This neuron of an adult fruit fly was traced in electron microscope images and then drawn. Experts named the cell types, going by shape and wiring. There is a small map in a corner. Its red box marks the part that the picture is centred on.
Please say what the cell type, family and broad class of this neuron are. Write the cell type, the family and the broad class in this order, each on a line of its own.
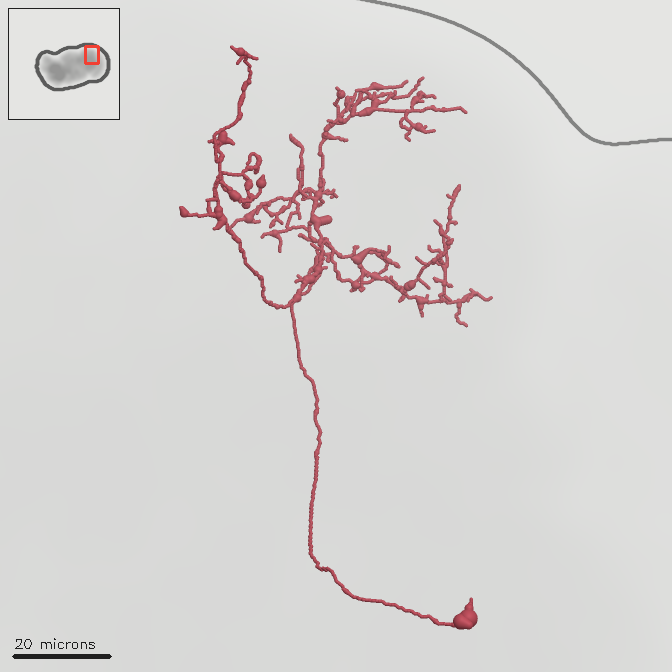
LHAV7a3
hemilineage AOTUv2
central-brain intrinsic neuron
